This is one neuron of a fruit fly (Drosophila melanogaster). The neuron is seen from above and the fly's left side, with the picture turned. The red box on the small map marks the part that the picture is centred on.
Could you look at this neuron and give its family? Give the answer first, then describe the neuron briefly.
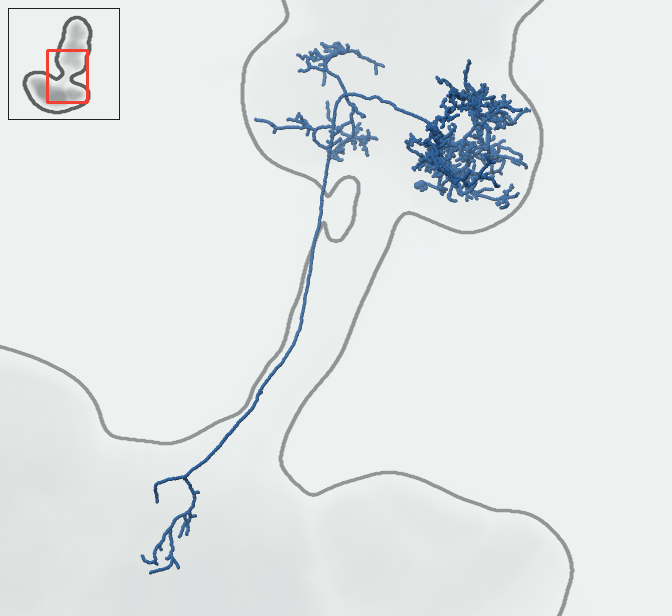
Its family is hemilineage 07B. Its broad class is ascending neuron. It runs through the neck, between the brain and the nerve cord. The picture shows dozens of branch ends.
